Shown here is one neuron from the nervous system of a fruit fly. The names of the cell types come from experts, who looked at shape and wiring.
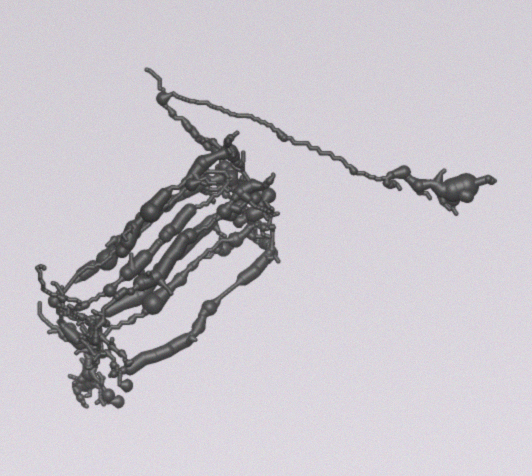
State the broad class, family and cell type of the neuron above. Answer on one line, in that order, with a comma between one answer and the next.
optic-lobe intrinsic neuron, Dm, Dm9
